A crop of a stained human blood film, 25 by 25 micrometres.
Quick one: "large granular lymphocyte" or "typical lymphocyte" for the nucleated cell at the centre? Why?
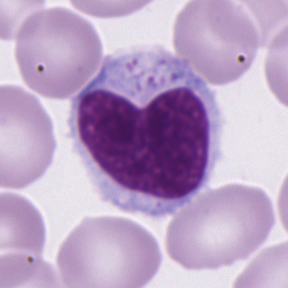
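Answer: large granular lymphocyte. Deciding point: a small cluster of purple granules lies in the cytoplasm above the nuclear notch.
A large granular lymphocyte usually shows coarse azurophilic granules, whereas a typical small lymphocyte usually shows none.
The presence of granules here therefore sets this cell apart from a typical lymphocyte. Remaining points: the nucleus has a single notch in its upper edge, giving it a heart-like shape. Its chromatin is dark purple and densely packed, with only faint paler streaks. The cytoplasm is pale greyish-blue and widest above the nucleus. The cell is about 14 micrometres across, and the nucleus fills about 60% of its area.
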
